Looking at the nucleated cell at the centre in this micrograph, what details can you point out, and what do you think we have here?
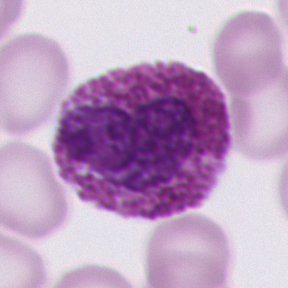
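Outline first: the nucleated cell at the centre is roughly round, with a finely bumpy edge. Nucleus next: it has two lobes lying side by side, and no nucleoli can be seen in it. Granules last: they are reddish-purple. The cell is an eosinophil.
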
